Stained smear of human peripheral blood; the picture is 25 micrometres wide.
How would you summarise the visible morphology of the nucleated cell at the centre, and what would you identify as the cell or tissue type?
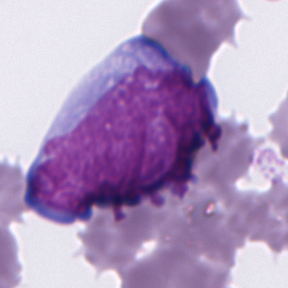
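Cell elongated, long axis running lower left to upper right. Nucleus occupies most of the cell. Widest cytoplasm band along the upper-left side of the nucleus. Small ragged dark tags on the lower-right edge. The cell is a myeloblast.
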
